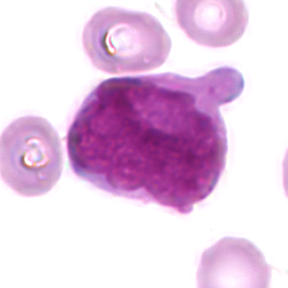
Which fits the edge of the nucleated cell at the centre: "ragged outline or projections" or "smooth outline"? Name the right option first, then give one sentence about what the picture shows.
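Ragged outline or projections. A rounded pale bleb of cytoplasm juts out at the upper right of the cell.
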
